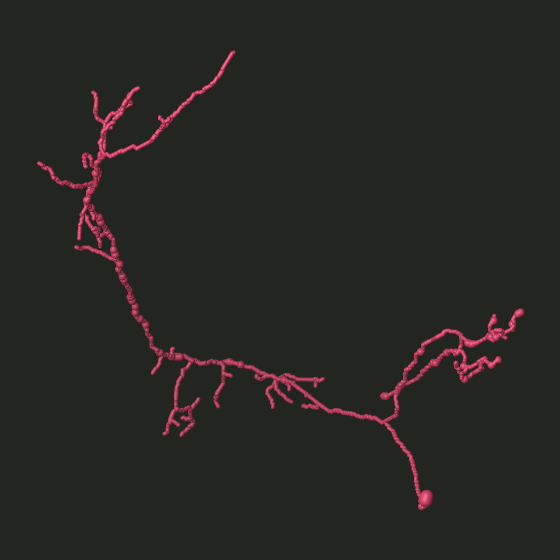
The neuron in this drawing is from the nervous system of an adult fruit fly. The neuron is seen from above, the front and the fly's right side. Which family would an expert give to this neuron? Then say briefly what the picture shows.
The family is hemilineage LALa1_posterior. This is a central-brain intrinsic neuron. The cell body can be seen at the lower right of the picture. Dozens of branch ends can be seen.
